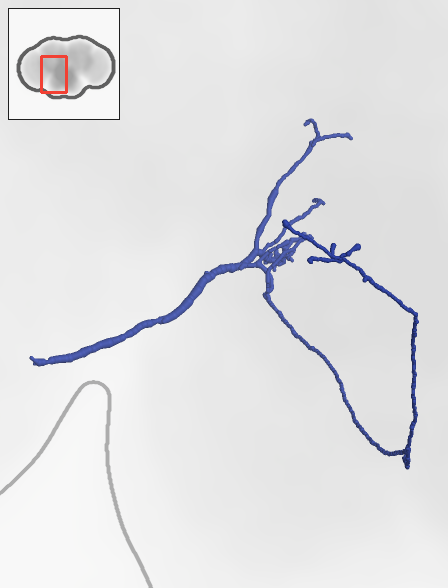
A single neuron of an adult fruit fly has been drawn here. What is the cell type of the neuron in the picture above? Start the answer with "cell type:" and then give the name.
cell type: SApp20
